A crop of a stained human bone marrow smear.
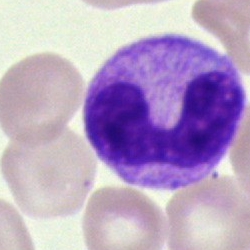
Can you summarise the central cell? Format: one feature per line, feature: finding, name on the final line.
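Outline: round and smooth
Nucleus: bent into a U, opening facing upward
Chromatin: dark purple, coarsely clumped
Cytoplasm: pale lilac
Identification: band neutrophil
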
